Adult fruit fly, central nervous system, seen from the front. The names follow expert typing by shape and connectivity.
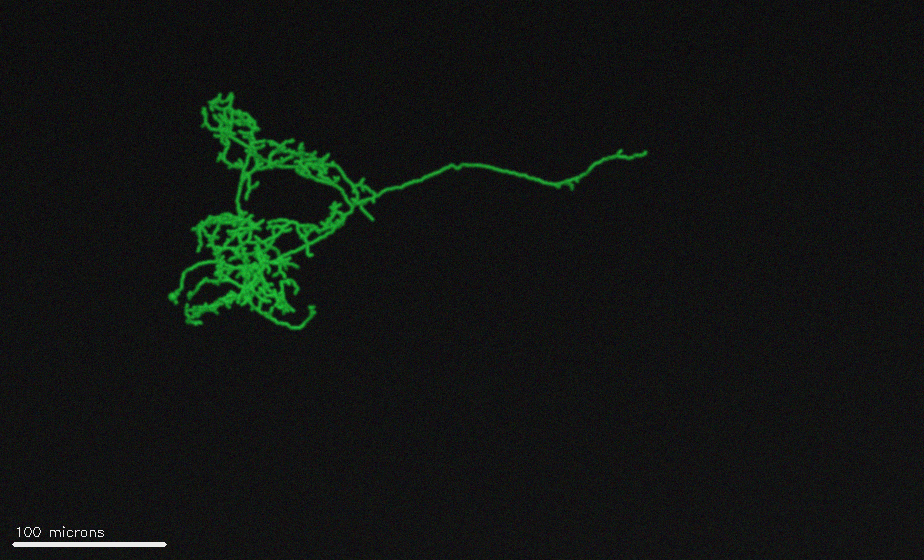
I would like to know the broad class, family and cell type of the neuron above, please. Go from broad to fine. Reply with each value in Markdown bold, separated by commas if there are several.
**central-brain intrinsic neuron**, **hemilineage VLPl2_medial**, **CB3433**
